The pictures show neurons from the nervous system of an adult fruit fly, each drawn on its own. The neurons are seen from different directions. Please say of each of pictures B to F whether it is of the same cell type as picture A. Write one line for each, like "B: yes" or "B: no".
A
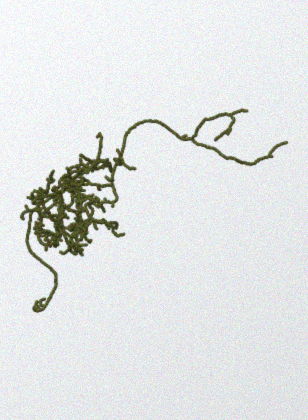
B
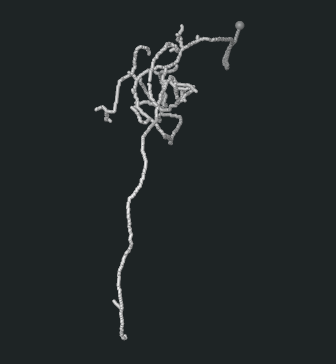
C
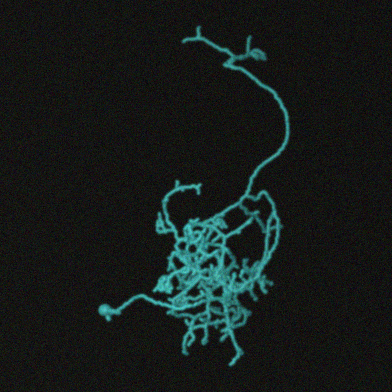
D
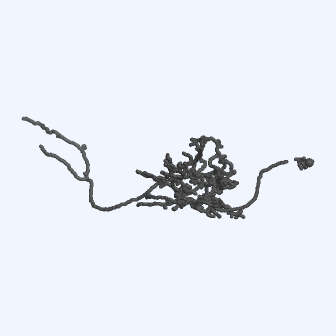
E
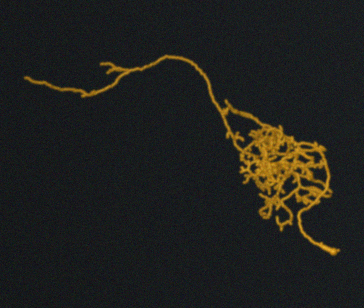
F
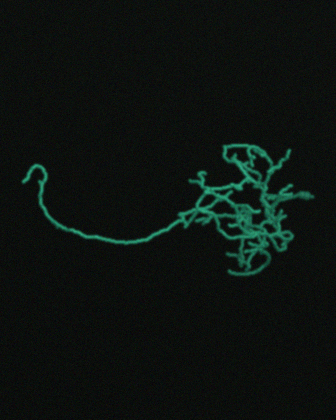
B: no
C: yes
D: yes
E: yes
F: no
